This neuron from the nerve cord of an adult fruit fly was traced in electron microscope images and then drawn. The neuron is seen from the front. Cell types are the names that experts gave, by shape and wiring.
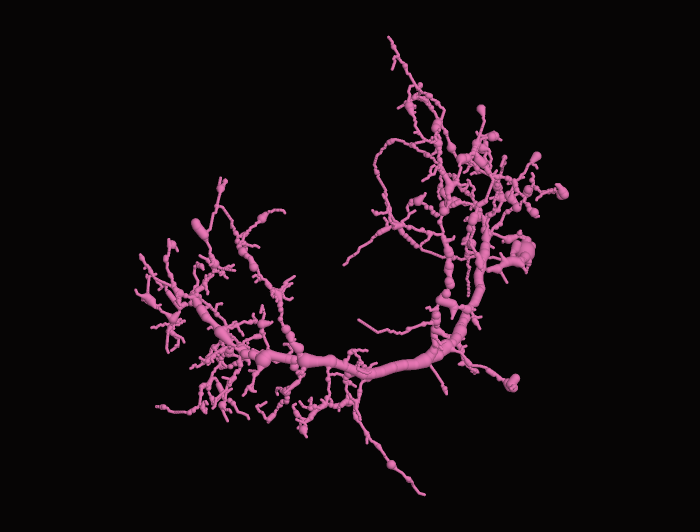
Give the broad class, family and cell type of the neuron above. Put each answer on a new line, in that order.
nerve-cord intrinsic neuron
hemilineage 03A
IN03A046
